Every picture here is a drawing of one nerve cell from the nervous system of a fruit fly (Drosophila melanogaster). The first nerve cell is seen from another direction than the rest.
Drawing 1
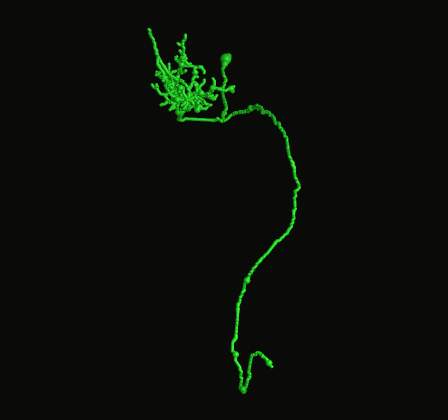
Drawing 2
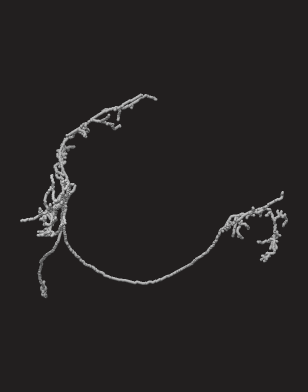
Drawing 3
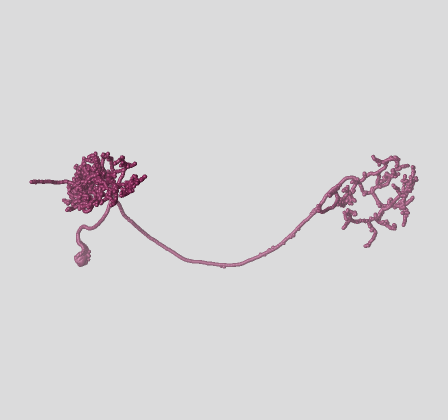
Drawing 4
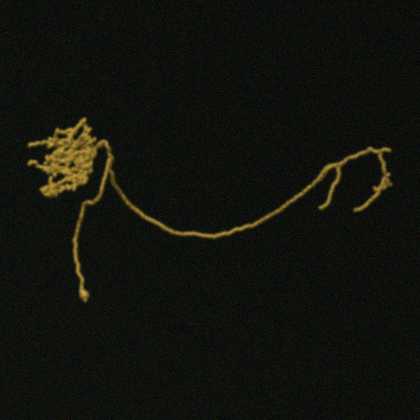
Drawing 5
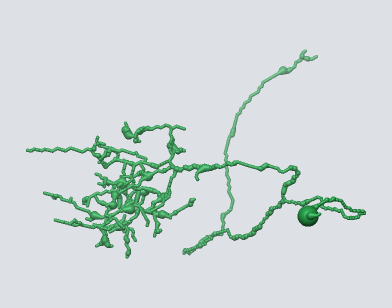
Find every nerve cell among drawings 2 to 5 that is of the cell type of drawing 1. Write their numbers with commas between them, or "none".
5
